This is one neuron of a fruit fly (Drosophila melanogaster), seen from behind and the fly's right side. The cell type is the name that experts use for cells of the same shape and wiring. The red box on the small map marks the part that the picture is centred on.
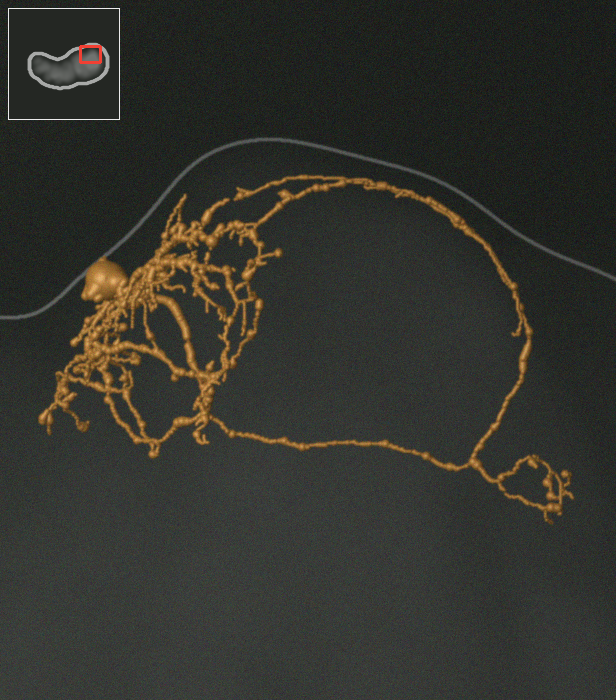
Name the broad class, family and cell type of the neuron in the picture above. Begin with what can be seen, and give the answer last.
Dozens of branch ends can be seen. As drawn here it is wider than it is tall. It is a central-brain intrinsic neuron. Its family is DN1. The cell type is DN1pB.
